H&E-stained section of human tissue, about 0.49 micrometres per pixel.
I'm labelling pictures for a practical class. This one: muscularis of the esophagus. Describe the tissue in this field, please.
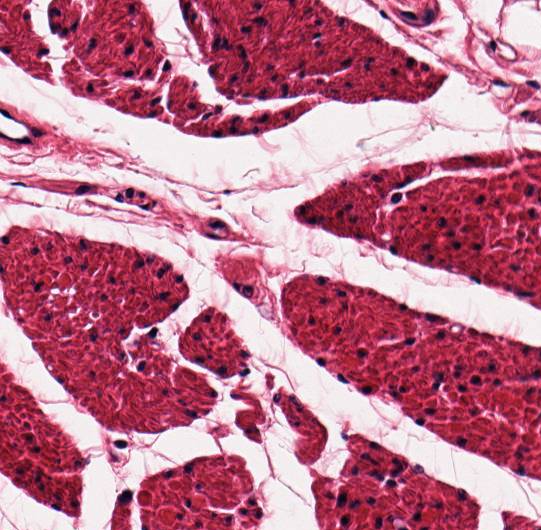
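First, irregular, angular bundles of tightly packed pink cells fill the field, with pale spaces between them. Looking closer, the smooth muscle cells are cut across, so they show as small polygonal profiles with deep pink cytoplasm. Small dark round nuclei are scattered through each bundle's whole thickness. I see no fat cells between the bundles.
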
